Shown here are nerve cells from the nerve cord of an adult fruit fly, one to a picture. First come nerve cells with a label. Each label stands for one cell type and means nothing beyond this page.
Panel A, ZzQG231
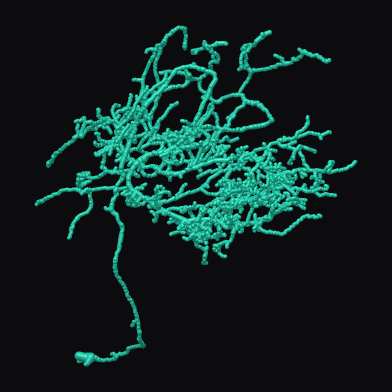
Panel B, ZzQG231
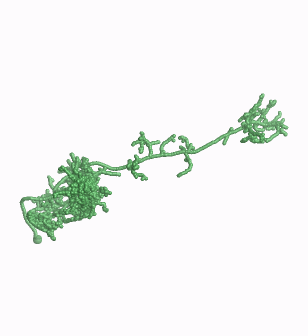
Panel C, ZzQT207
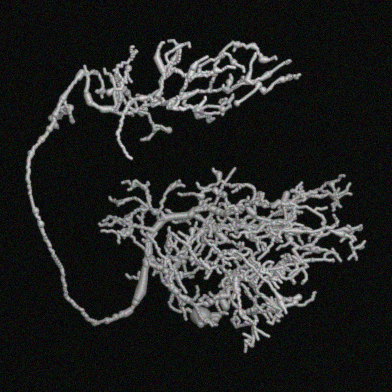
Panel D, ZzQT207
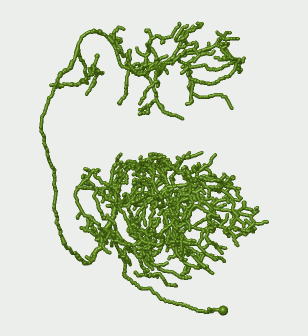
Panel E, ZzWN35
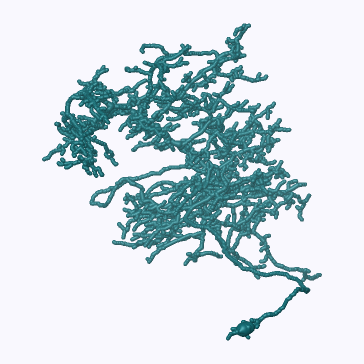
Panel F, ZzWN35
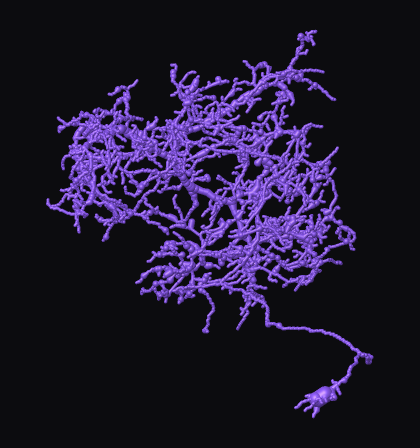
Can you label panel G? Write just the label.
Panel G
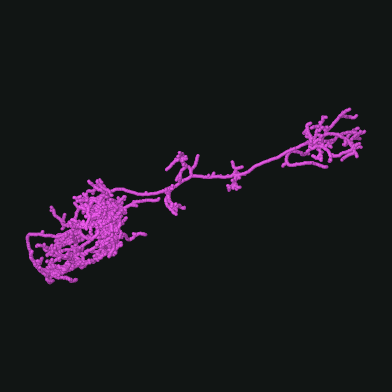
ZzQG231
